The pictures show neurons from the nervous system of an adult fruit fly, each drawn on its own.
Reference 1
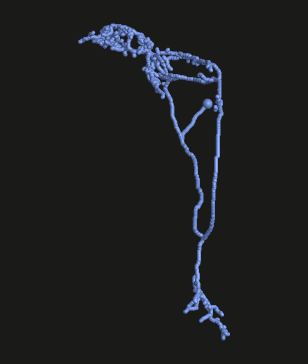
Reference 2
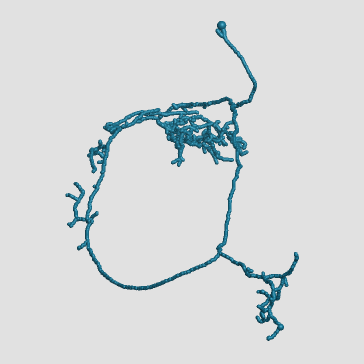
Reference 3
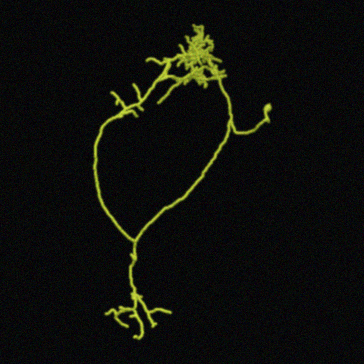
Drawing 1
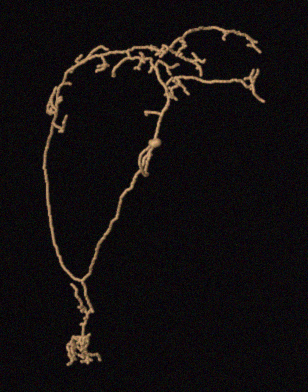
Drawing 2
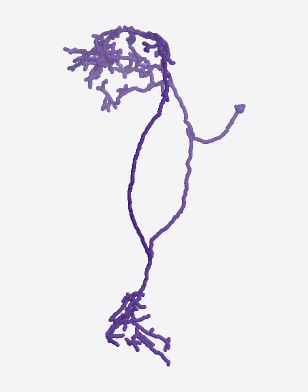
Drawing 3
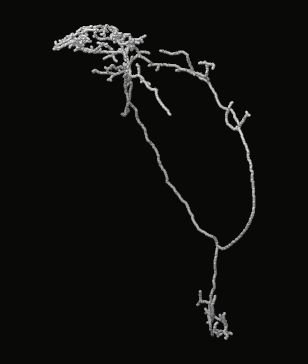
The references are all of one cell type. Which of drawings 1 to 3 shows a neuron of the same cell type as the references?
3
